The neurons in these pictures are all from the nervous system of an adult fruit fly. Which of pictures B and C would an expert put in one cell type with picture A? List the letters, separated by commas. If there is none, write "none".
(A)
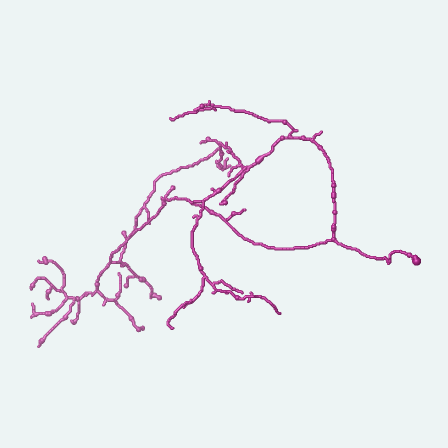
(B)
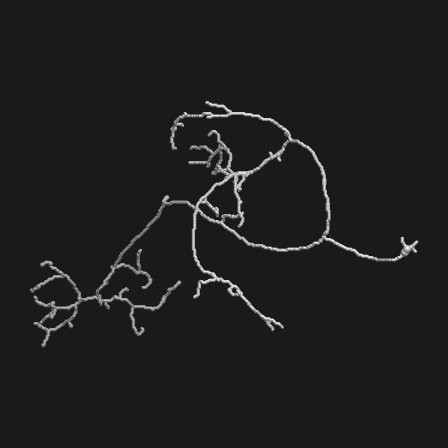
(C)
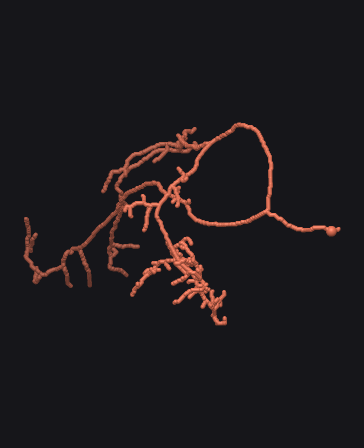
B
